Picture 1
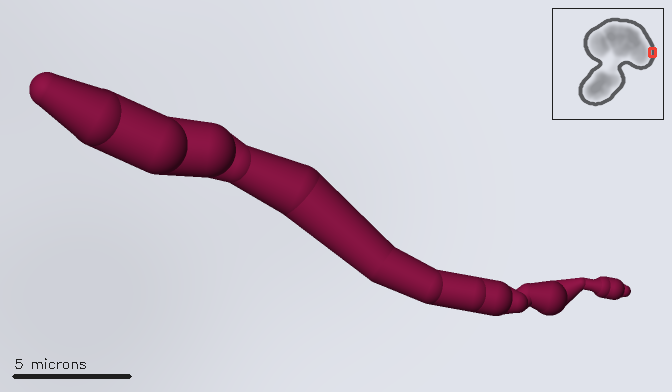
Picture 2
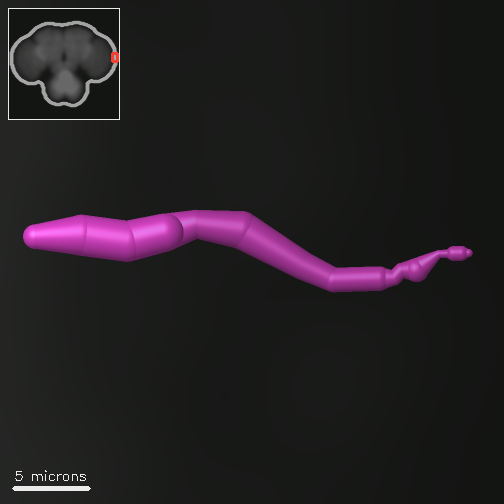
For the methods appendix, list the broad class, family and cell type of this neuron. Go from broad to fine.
photoreceptor or other optic-lobe sensory neuron; class visual; R1-R6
